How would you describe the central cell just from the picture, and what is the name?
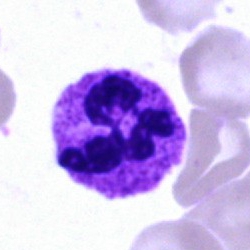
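Look at the nucleus: it's split into several lobes held together by thin strands, with dense, coarsely clumped, dark purple chromatin. There's plenty of pinkish-lilac cytoplasm, full of fine, small lilac granules. That's a segmented neutrophil.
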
